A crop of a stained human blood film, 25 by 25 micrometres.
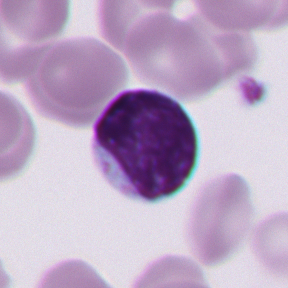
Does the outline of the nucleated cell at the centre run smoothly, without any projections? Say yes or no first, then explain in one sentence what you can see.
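Yes. The cell has a round, smooth outline.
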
